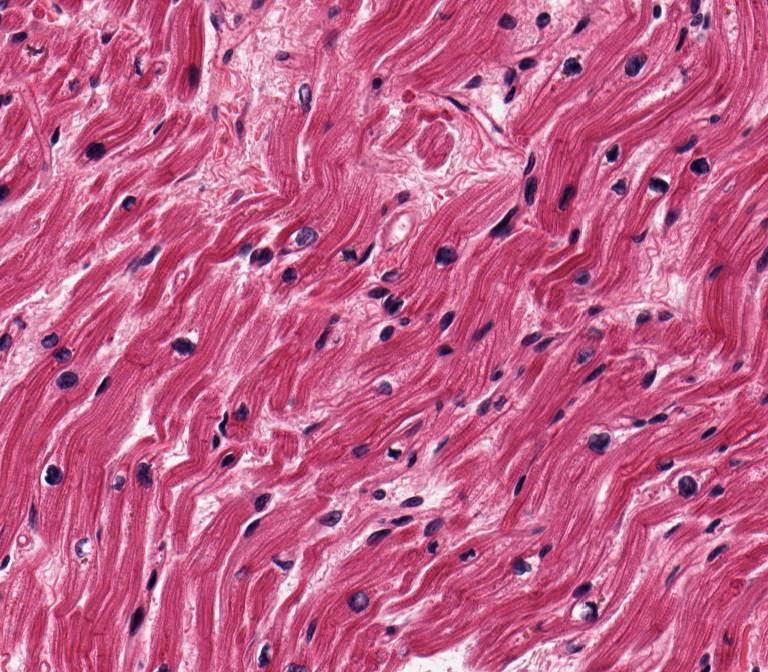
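Atrial appendage of the heart, shown in haematoxylin and eosin. Its muscle fibres branch and join neighbouring fibres instead of running as separate parallel cylinders. Oval nuclei sit singly in the centre of the fibres, some with a small pale clear zone at their ends. The cytoplasm stains deep pink and shows fine lengthwise fibrils.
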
